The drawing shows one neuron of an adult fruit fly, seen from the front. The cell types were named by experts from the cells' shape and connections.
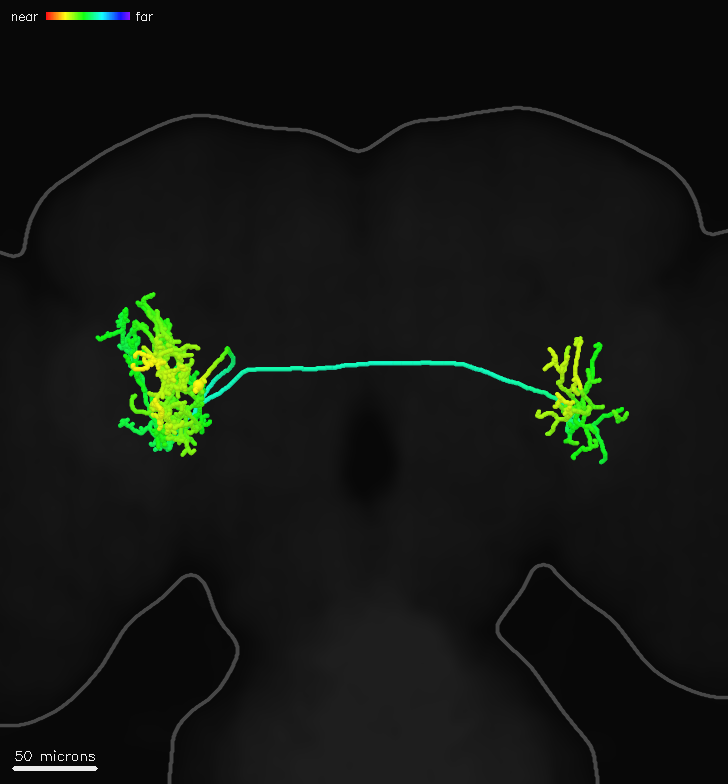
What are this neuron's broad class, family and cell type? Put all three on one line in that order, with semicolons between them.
central-brain intrinsic neuron; hemilineage VLPa2; AVLP204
